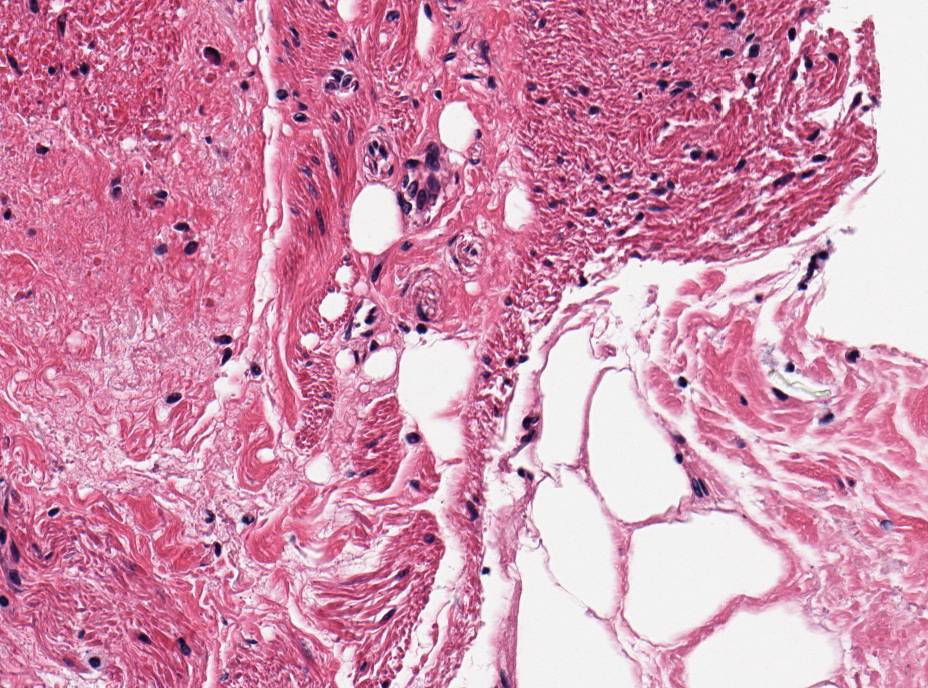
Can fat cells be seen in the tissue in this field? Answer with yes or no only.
Yes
